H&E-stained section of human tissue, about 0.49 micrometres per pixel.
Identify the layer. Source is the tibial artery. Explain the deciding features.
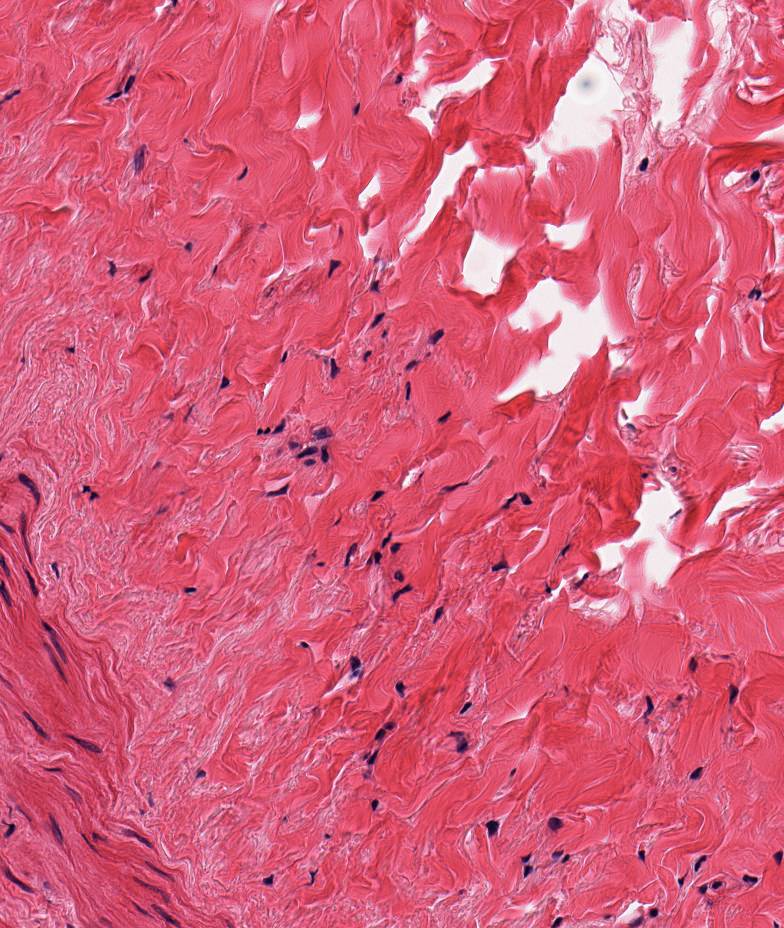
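This is the tunica adventitia. See how the collagen lies in thick, wavy, deeply eosinophilic bundles running in many directions, with the small, dark, elongated nuclei of sparse fibroblasts between them.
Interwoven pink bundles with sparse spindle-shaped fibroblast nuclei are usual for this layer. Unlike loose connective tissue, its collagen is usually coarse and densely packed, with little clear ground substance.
Empty white clefts part the bundles at upper right, and no epithelium is in view.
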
